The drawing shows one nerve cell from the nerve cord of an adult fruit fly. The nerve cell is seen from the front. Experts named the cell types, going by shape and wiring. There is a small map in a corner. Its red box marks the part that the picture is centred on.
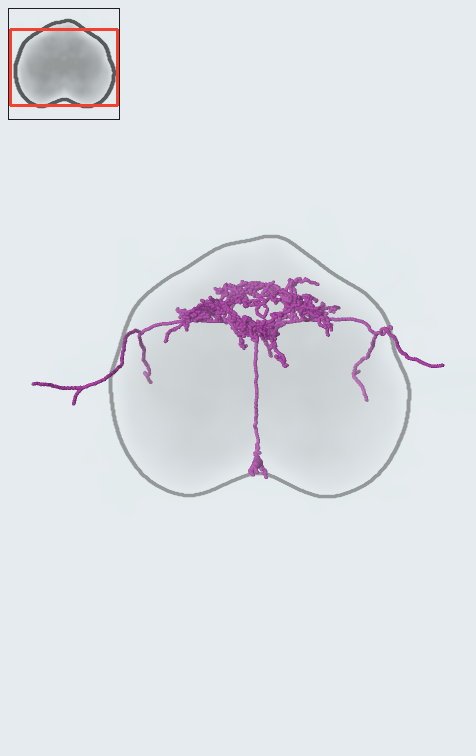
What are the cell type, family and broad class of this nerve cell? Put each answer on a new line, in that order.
EN00B011
hemilineage 00B
efferent neuron of the nerve cord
